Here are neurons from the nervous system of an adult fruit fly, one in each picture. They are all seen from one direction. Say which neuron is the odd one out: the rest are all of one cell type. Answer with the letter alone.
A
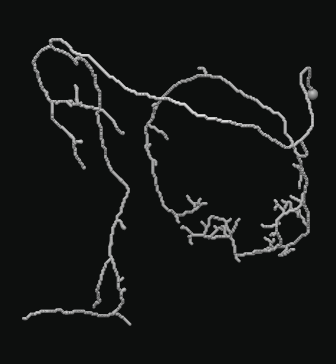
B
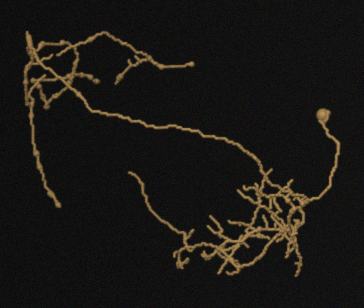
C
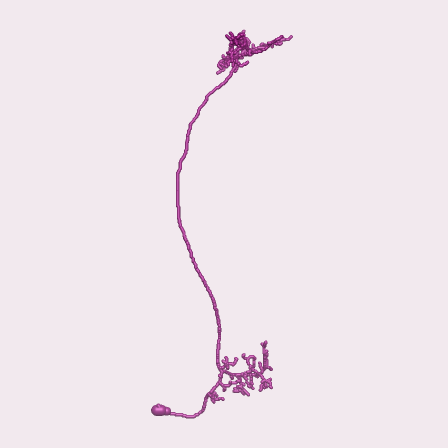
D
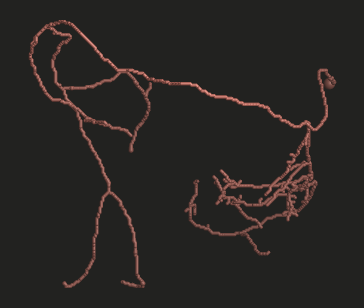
C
